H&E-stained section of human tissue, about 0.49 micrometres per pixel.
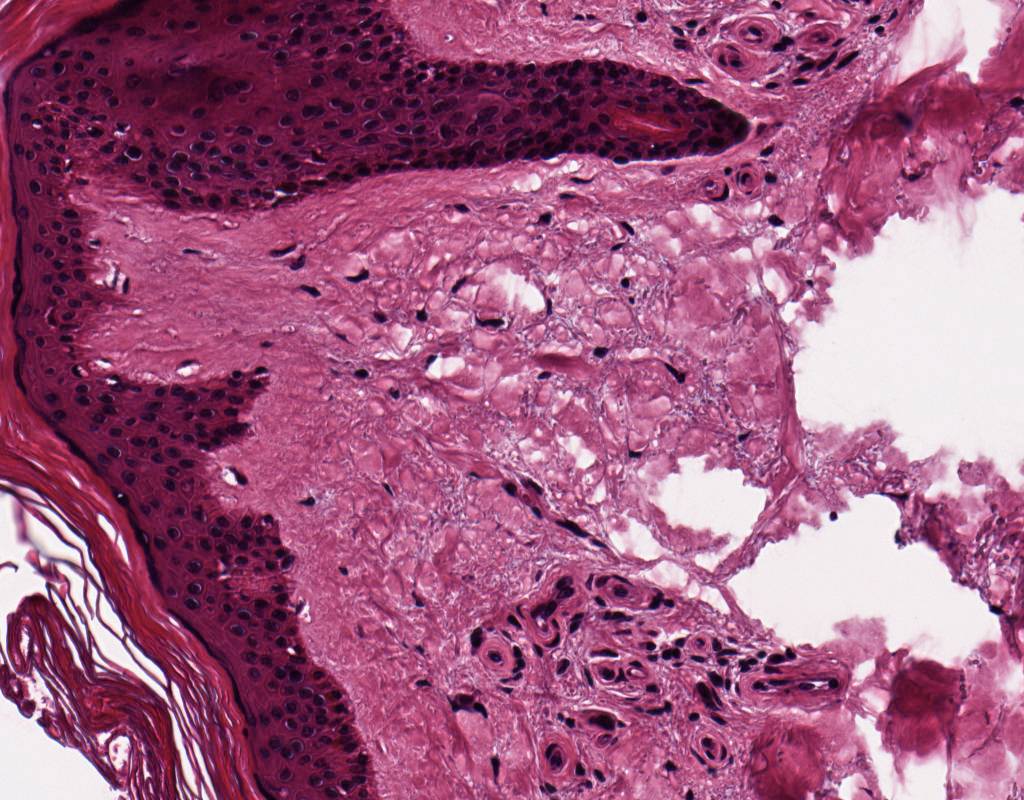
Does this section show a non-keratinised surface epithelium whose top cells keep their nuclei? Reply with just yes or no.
No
